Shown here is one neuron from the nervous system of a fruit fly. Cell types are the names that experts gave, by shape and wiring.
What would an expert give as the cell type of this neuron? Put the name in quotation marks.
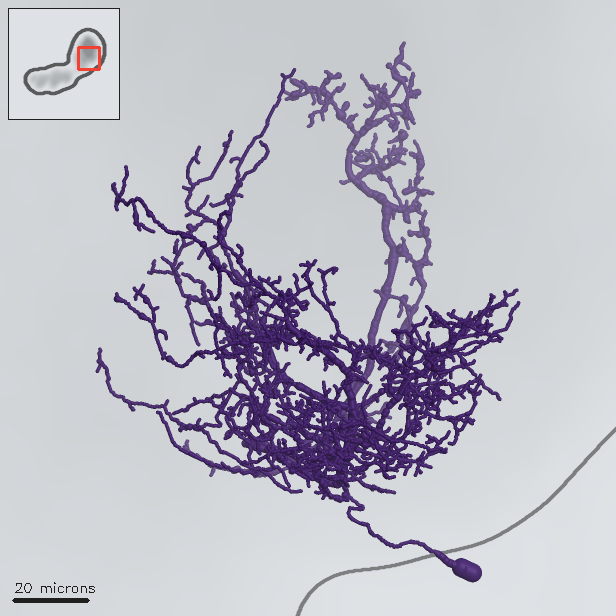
"GNG594"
